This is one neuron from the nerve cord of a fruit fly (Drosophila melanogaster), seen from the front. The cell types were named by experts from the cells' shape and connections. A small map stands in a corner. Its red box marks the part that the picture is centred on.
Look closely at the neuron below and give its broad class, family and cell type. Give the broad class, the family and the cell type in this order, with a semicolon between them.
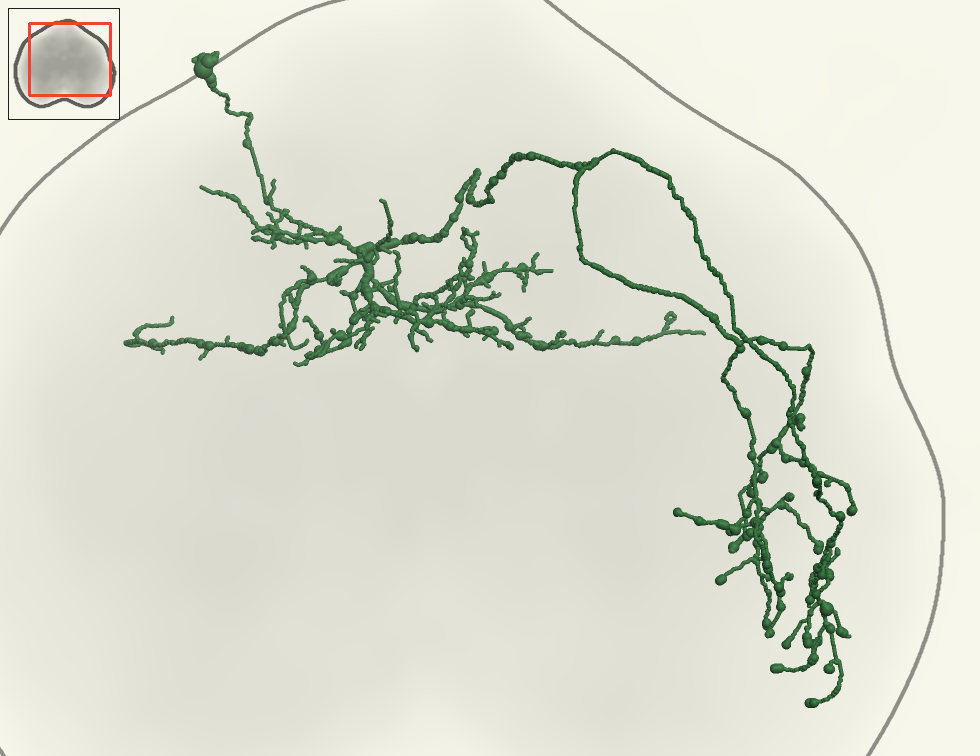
nerve-cord intrinsic neuron; hemilineage 18B; IN18B036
